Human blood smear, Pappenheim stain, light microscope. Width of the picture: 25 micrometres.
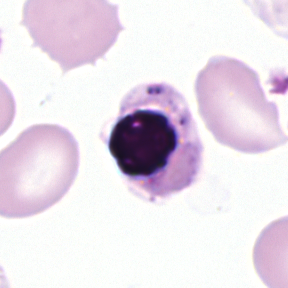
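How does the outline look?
Irregular, not smoothly round.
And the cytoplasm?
Pale greyish-pink, with a few small dark purple granules scattered through it and no clear vacuoles.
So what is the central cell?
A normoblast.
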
